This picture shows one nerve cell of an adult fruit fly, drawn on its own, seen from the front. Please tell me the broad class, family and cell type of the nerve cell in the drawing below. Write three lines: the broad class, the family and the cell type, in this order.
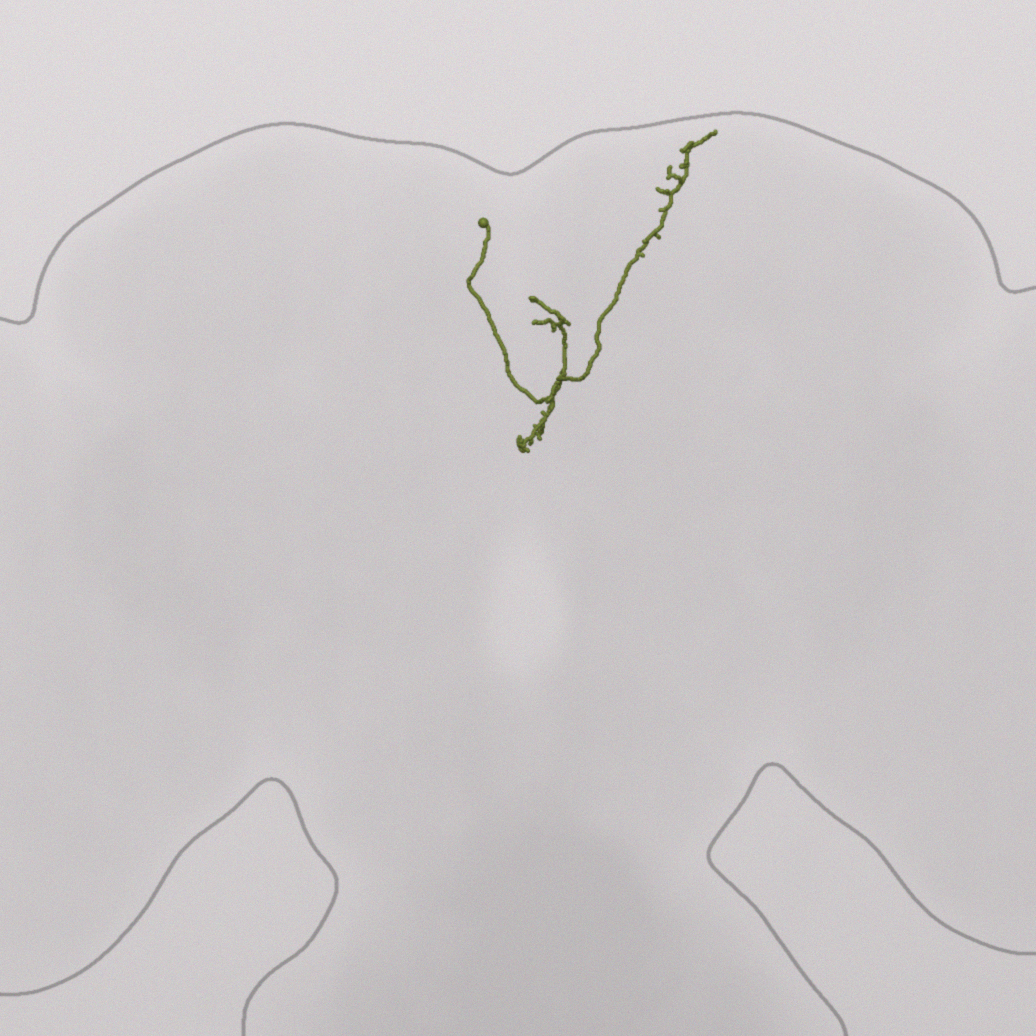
central-brain intrinsic neuron
class CX
FS4B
